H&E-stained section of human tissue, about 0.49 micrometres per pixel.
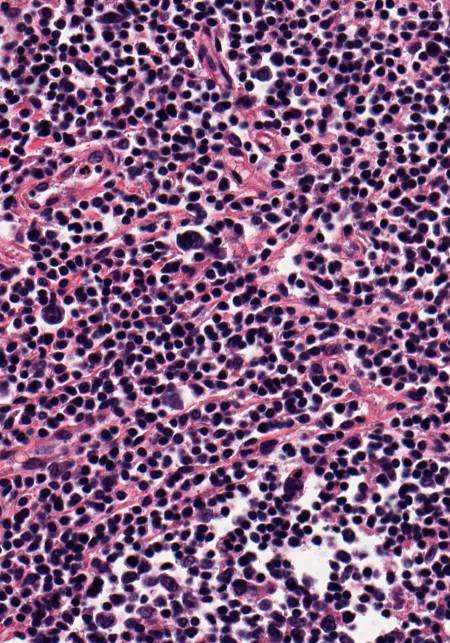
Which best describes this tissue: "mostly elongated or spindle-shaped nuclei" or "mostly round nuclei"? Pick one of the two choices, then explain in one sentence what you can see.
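Mostly round nuclei. Most cells are small lymphocytes with dark round nuclei and scant cytoplasm.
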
